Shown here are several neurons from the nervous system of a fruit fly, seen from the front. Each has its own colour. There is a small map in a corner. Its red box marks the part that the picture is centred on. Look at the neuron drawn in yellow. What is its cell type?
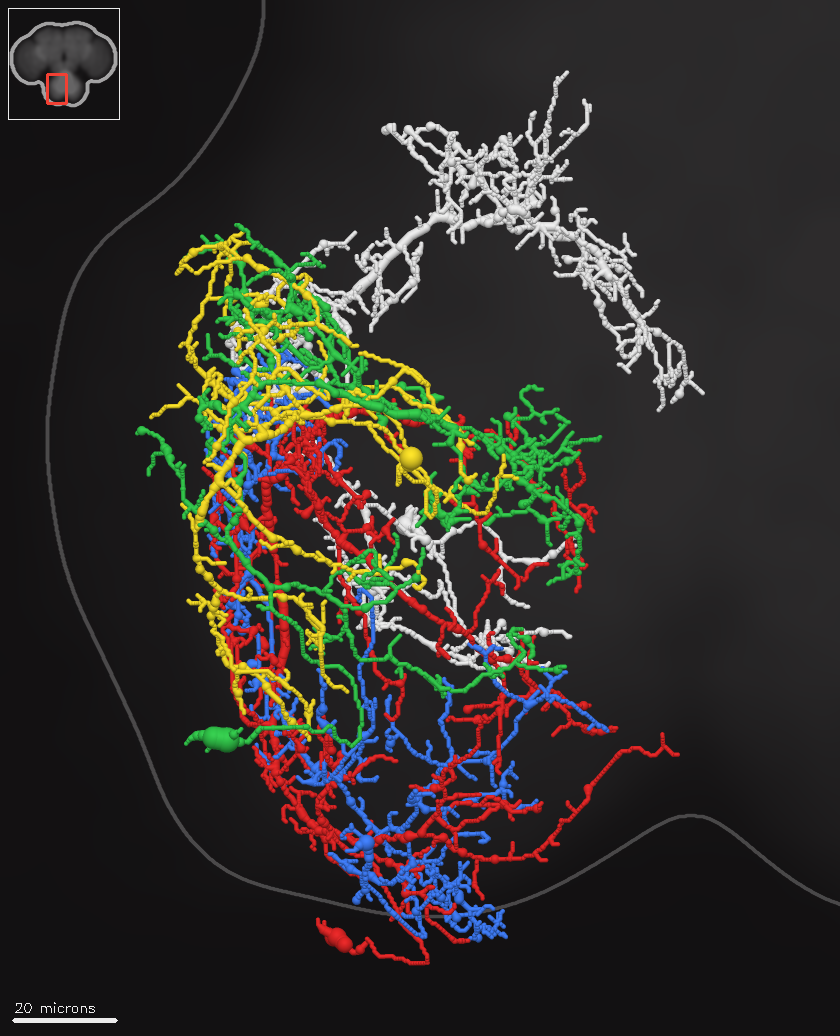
IN16B091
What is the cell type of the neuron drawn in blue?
IN13A052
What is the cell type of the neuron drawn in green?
IN13A038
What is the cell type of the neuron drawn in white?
IN13A028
